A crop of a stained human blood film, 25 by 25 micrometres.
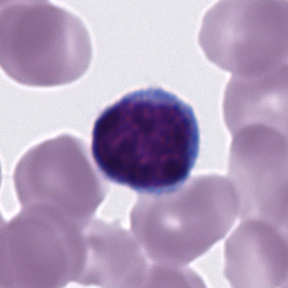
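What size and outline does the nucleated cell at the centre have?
It is about 10 micrometres across, roughly round, with a slightly fuzzy edge.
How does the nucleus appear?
It is round in outline, about 9 micrometres across, and fills about 80% of the cell's area; its chromatin is dense and dark purple, with coarse clumps.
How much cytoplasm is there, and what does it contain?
Only a very thin rim surrounds the nucleus, and no granules are visible in it.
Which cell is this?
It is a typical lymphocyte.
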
